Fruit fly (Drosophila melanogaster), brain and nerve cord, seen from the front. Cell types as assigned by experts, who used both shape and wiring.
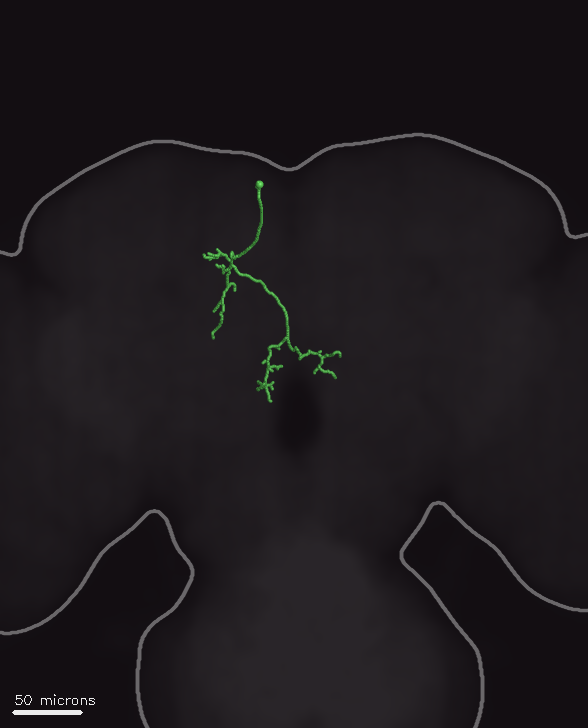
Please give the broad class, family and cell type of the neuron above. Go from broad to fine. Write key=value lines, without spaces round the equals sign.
broad_class=central-brain intrinsic neuron
family=hemilineage SMPad2
cell_type=PS005_d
